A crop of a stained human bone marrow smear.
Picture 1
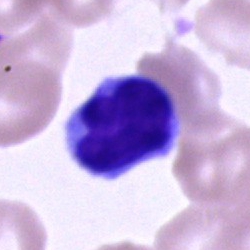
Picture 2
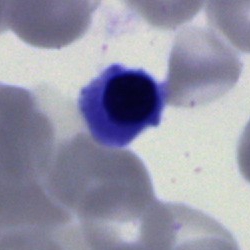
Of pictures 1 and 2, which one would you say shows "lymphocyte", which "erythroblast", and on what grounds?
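Right: picture 1 is the lymphocyte, picture 2 the erythroblast. In the lymphocyte the nucleus fills almost the whole cell, and the scant rim of pale blue cytoplasm shows best along the left edge.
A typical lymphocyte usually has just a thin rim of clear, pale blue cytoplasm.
The erythroblast's cytoplasm is a deep blue instead, and its nucleus sits off-centre to the right, leaving the wider rim on the left. Both chromatins are dense, but the lymphocyte's stains dark purple throughout, while the erythroblast's is very dark and almost uniform.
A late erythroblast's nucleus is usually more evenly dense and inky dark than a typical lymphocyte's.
I notice a shallow notch on the left side of the lymphocyte's nucleus, and small angular corners on the erythroblast's irregular outline. Neither cytoplasm shows granules, and no nucleolus can be seen in the erythroblast.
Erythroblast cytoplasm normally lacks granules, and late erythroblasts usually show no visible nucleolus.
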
